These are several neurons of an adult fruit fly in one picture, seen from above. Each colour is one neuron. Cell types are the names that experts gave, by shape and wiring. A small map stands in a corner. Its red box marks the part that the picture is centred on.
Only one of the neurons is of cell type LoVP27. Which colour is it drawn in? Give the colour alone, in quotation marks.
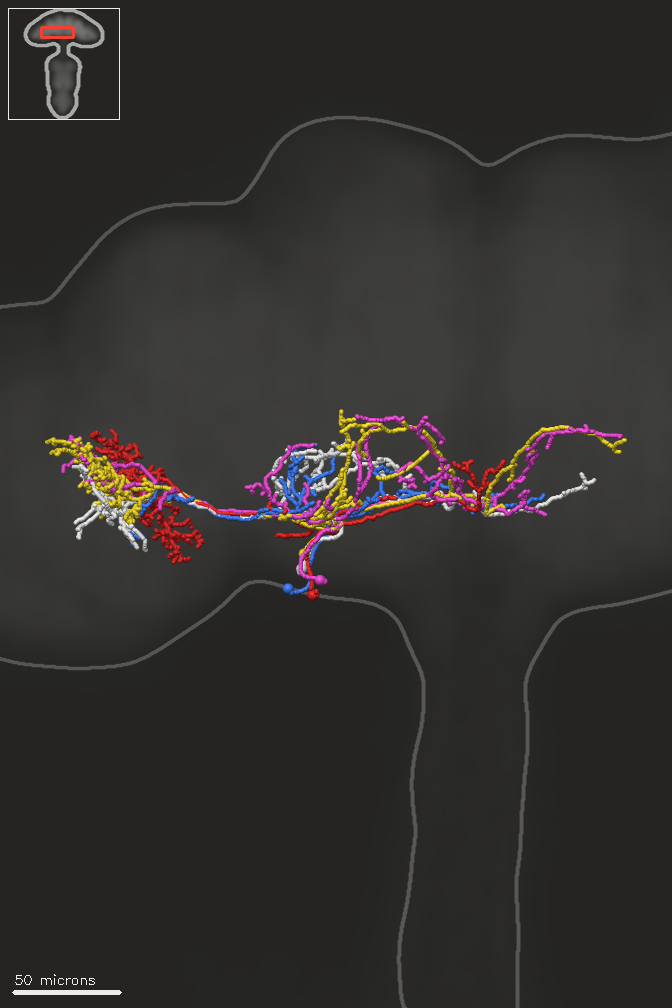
"red"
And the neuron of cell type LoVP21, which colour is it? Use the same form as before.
"yellow"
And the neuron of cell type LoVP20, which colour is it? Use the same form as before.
"white"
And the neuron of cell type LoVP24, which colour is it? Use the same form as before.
"magenta"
